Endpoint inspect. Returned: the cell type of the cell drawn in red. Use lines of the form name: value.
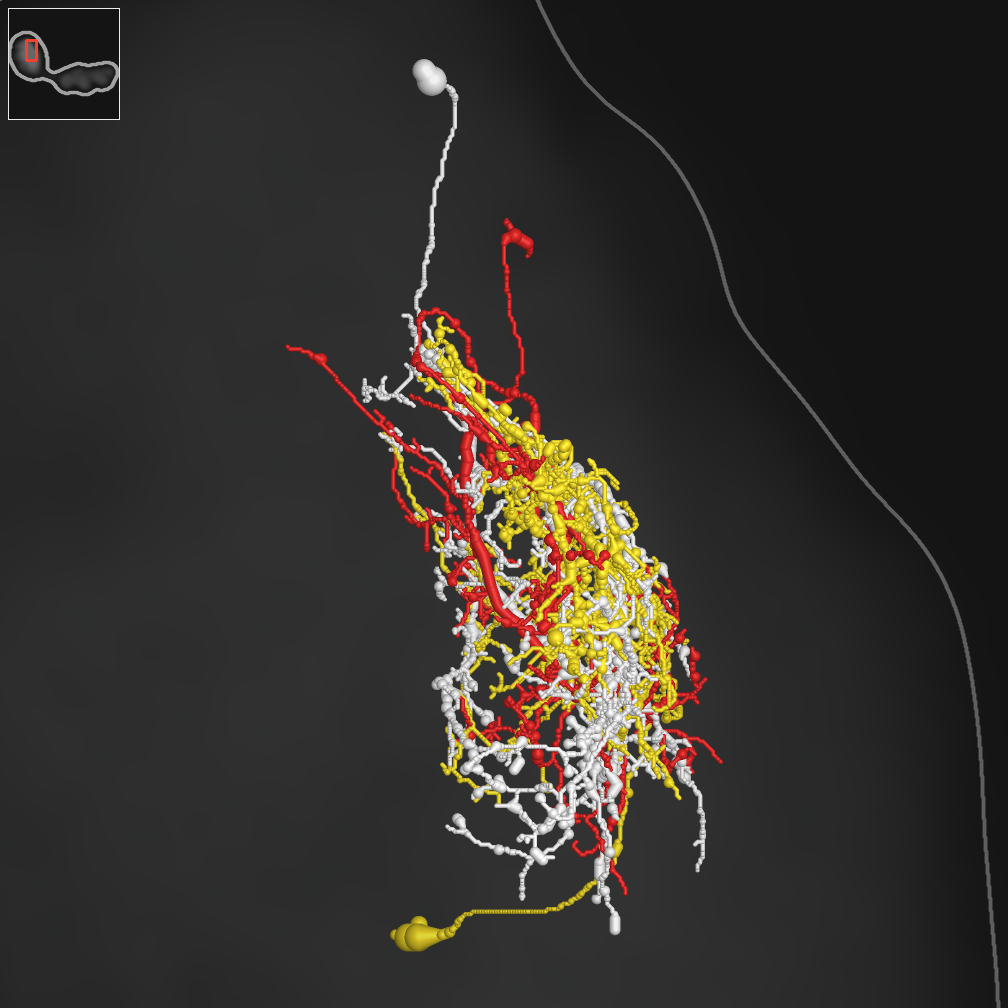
cell type: PS107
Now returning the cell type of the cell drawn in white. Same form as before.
cell type: IB117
